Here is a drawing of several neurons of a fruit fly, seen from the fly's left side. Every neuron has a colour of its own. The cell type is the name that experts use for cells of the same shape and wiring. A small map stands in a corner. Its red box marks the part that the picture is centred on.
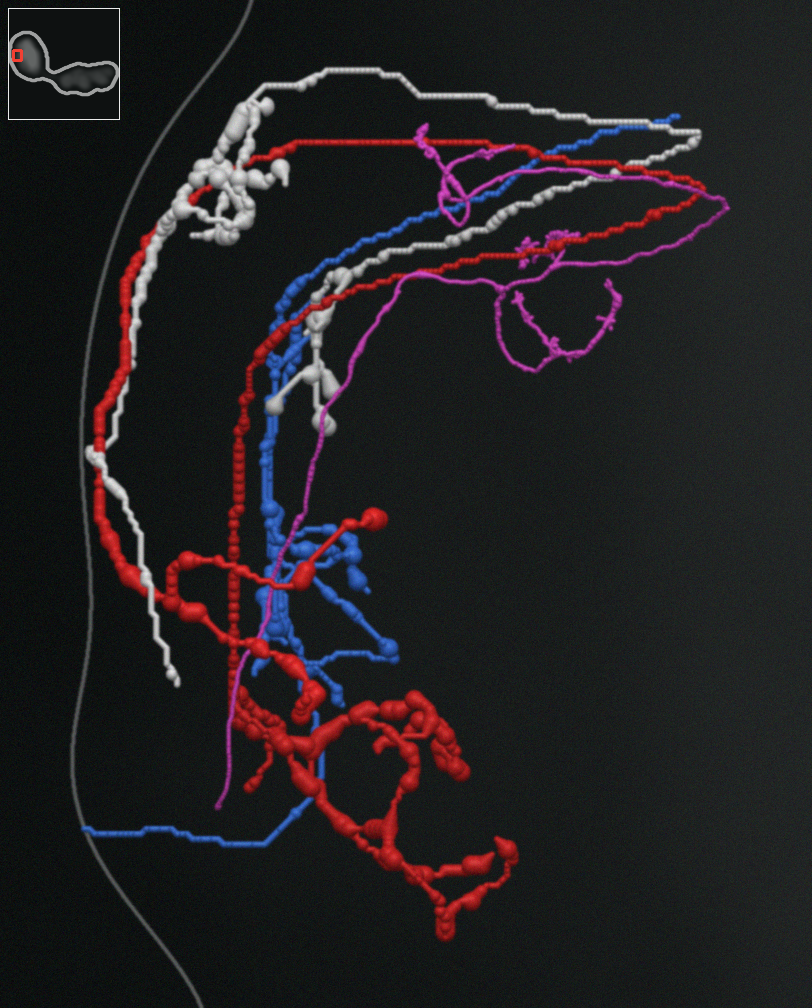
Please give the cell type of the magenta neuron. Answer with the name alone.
ORN_DM3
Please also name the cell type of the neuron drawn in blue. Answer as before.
ORN_VA1d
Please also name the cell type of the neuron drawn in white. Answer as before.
ORN_DA4m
